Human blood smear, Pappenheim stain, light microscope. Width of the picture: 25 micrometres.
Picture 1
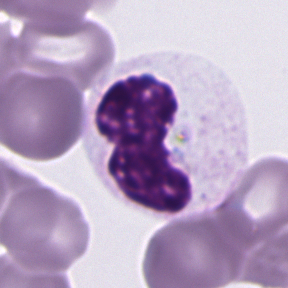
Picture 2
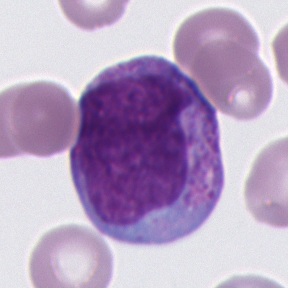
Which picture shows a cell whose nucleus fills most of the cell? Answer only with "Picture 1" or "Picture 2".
Picture 2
